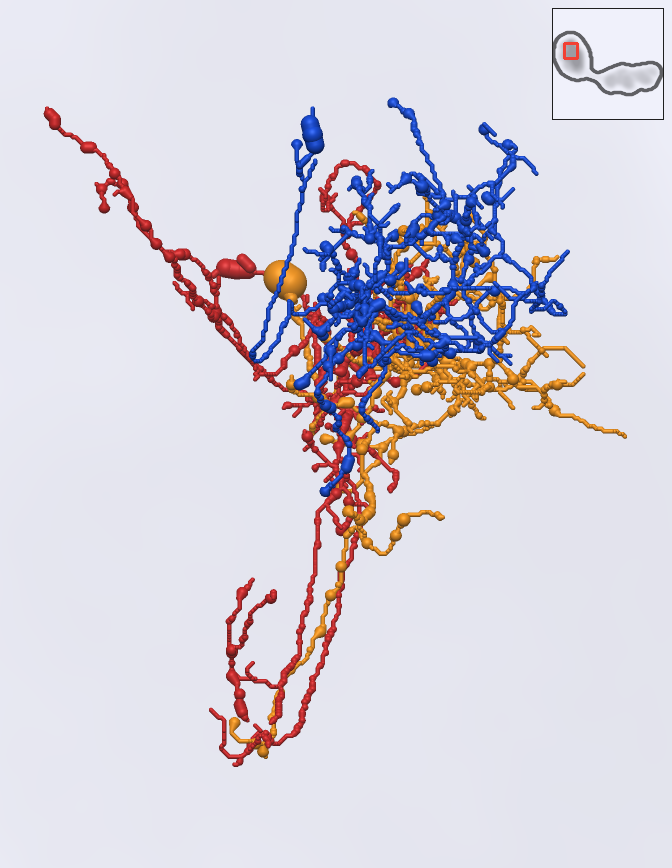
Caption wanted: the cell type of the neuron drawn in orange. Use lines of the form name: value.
cell type: AVLP013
